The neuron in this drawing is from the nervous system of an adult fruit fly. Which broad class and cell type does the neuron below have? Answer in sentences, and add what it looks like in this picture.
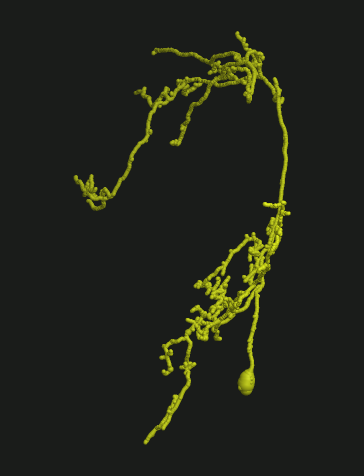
It is a visual centrifugal neuron. The cell type is aMe2. As drawn here it is taller than it is wide.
